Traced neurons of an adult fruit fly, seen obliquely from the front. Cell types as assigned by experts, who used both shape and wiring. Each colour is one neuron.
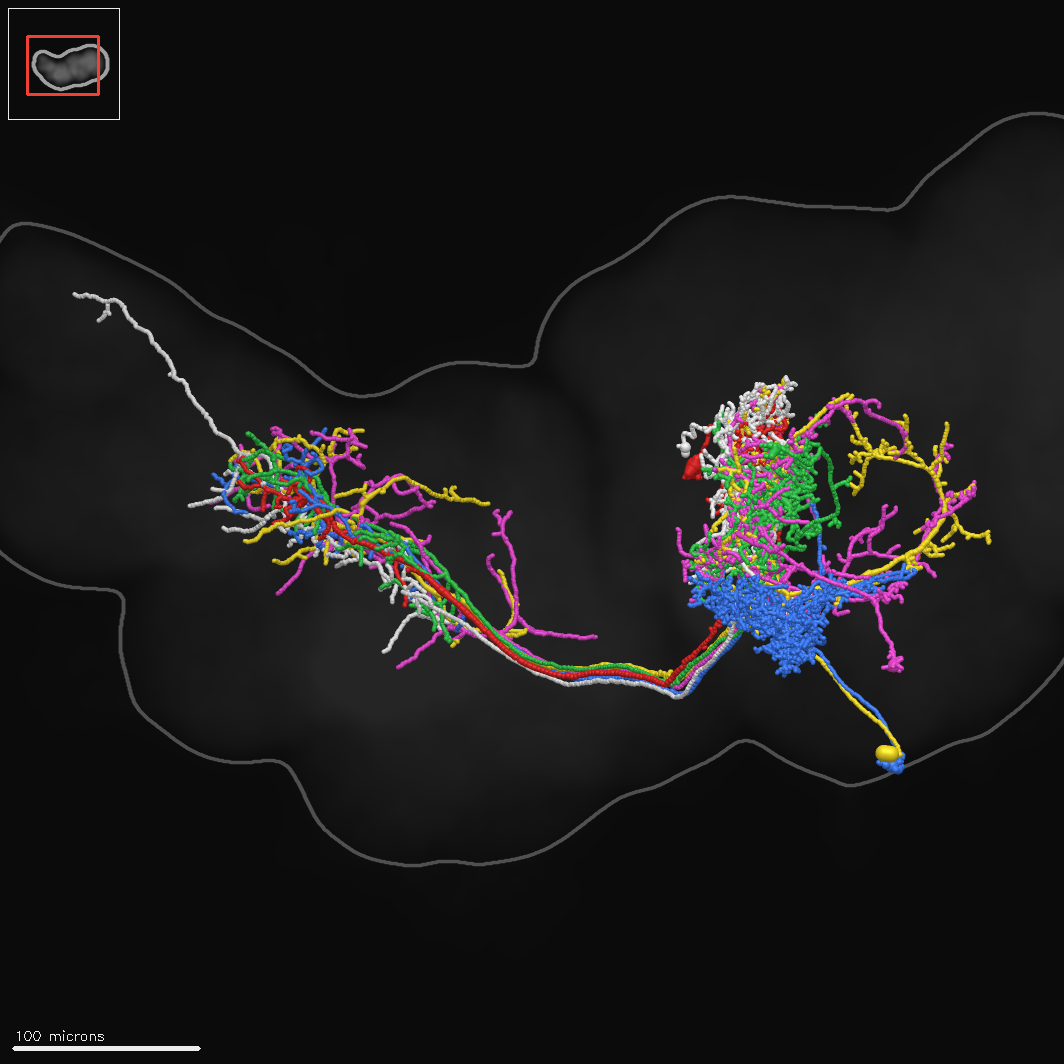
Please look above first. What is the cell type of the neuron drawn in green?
DNae003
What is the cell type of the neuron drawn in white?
DNp21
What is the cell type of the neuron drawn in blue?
DNg99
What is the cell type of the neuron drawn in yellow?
DNge107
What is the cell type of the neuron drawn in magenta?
DNbe005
